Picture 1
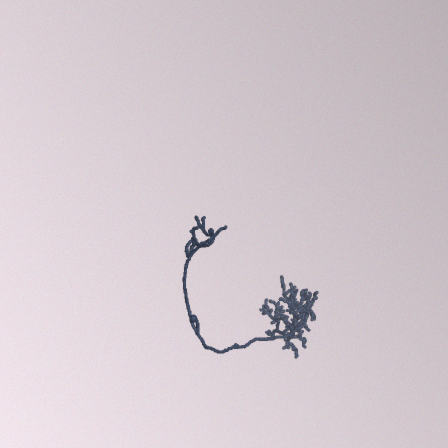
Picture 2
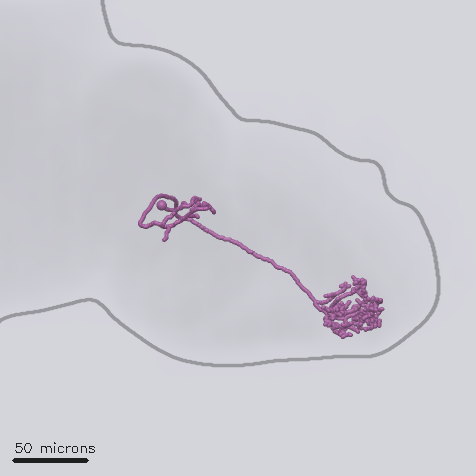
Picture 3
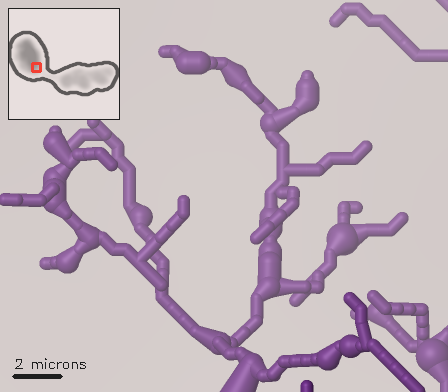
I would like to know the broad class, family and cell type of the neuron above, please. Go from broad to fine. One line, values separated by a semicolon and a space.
optic-lobe intrinsic neuron; MeLo; MeLo3a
